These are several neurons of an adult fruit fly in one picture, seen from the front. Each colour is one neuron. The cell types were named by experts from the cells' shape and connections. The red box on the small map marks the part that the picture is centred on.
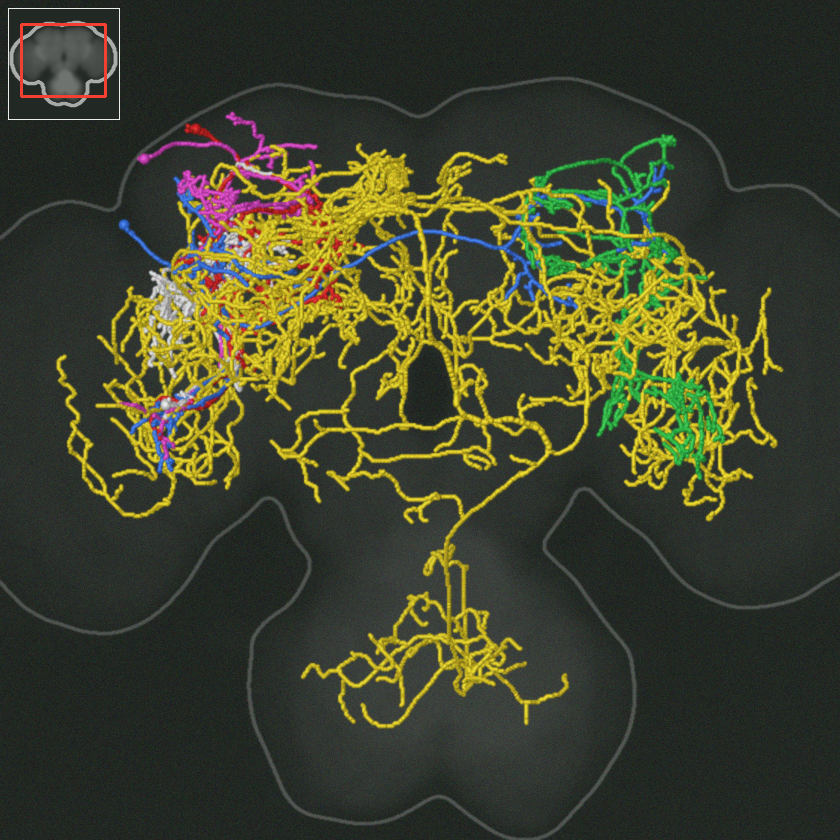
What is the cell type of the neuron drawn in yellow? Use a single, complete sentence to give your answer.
This neuron is assigned to the cell type DNp27.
